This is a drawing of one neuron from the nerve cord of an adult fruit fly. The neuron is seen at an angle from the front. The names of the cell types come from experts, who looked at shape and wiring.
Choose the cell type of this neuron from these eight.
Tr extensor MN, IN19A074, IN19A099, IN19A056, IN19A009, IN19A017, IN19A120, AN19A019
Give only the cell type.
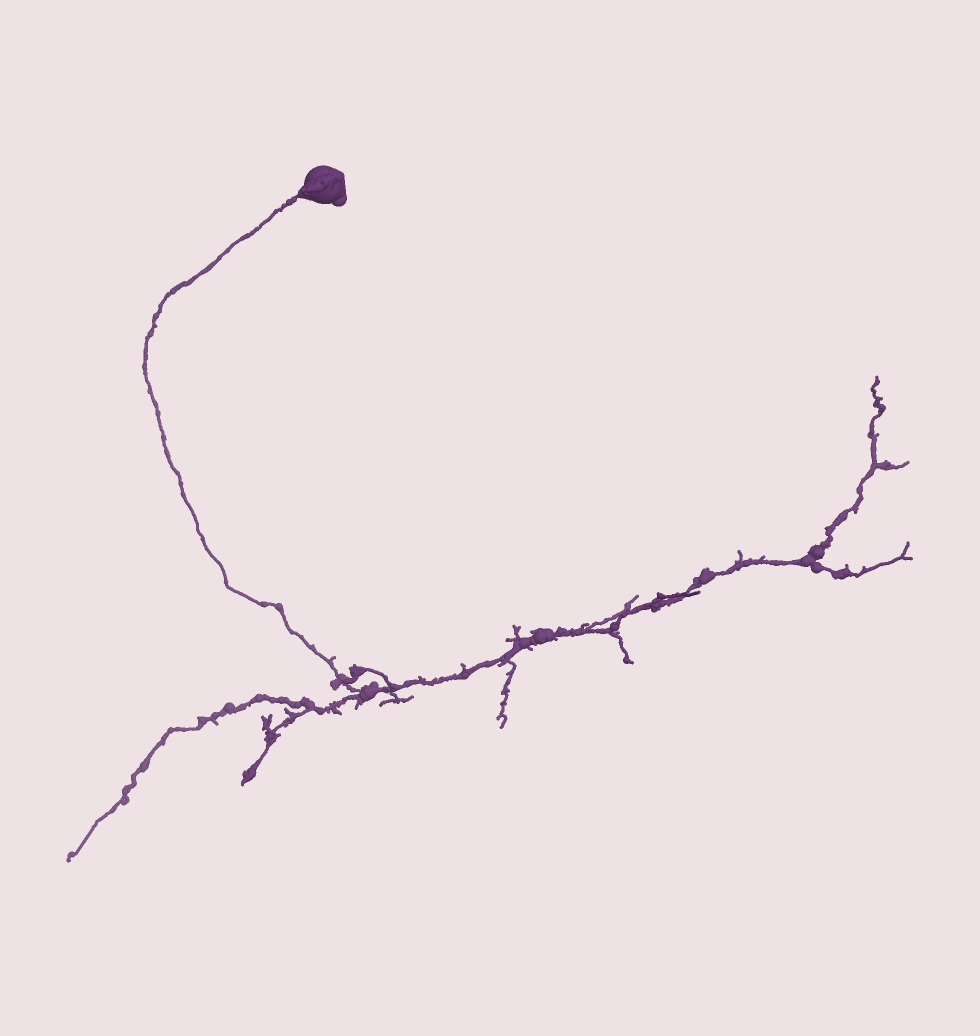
IN19A120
